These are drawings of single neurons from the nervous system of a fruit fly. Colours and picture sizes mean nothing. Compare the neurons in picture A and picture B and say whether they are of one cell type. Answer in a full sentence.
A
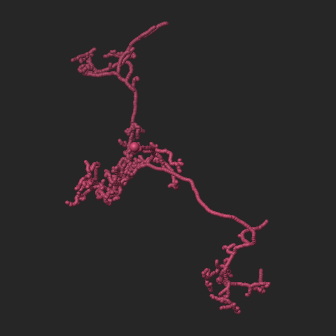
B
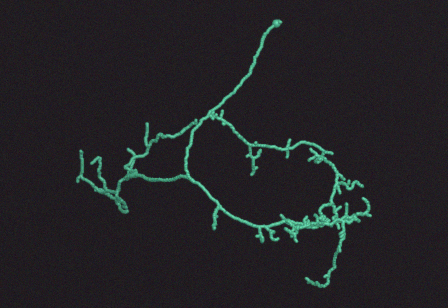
They are of different cell types.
